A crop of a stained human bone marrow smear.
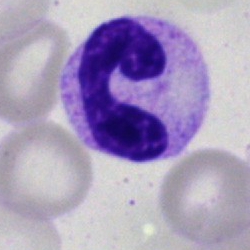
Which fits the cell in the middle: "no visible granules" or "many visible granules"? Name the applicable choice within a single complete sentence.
Many granules are visible within its cytoplasm.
